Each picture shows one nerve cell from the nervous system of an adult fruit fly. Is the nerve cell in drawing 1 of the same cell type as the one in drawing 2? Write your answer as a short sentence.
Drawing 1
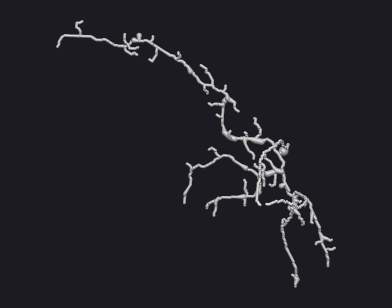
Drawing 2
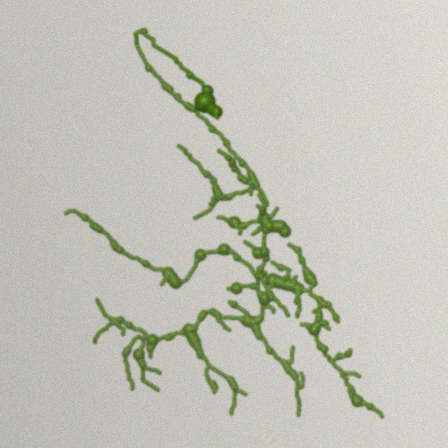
They are of the same cell type.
